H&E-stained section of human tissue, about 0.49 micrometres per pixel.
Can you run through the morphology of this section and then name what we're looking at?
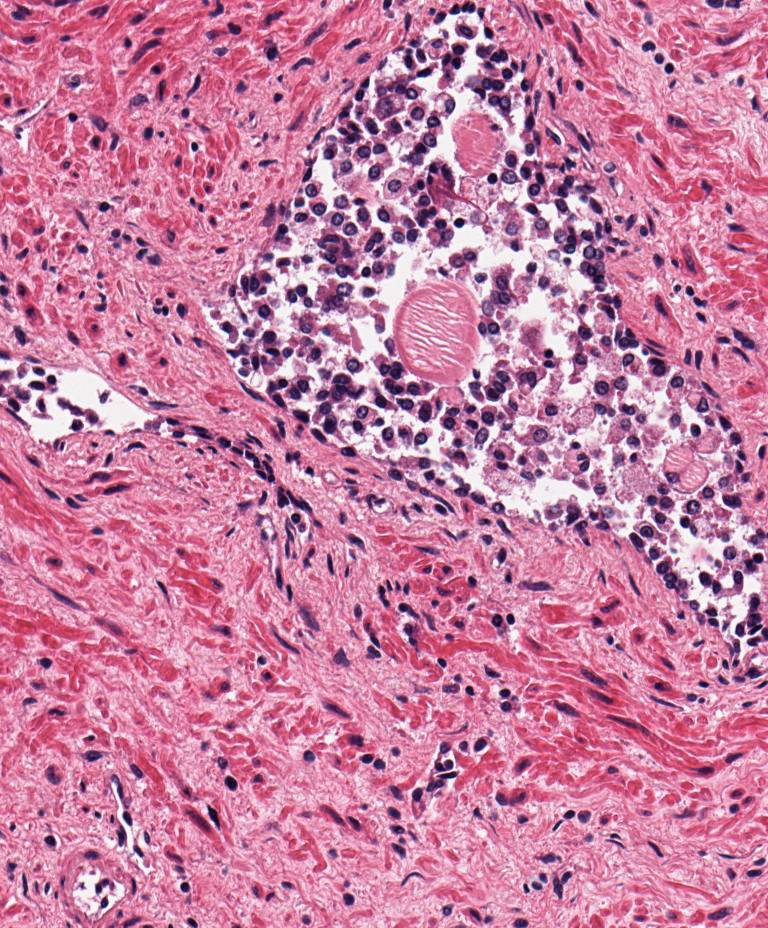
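There's an irregular space in the upper centre and right, packed with loose cells and surrounded by dense pink stroma. Most of those cells have small, round, dark-staining nuclei with scant cytoplasm. Three round, glassy pink bodies lie among them. The stroma is bundles of pink spindle cells running in differing directions. It's prostate.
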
